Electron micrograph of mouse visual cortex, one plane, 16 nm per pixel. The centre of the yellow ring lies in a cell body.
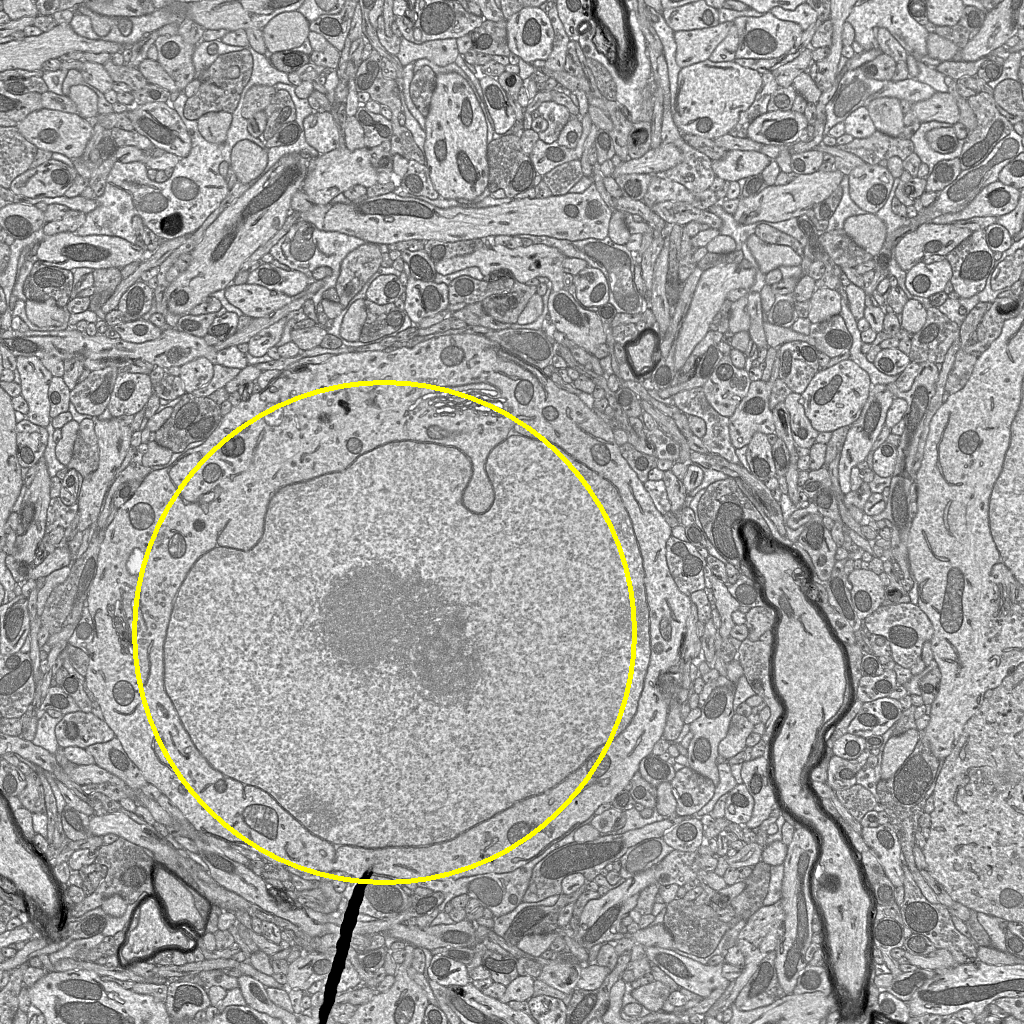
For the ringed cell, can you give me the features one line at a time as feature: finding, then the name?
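Nuclear envelope: one deep, narrow, rounded infolding near the top right
Nuclear centre: darker, irregular granular patch
Cytoplasm: stack of pale, flattened cisternae above the nucleus
Neuropil: long, dark-walled myelinated axon running down, right of the cell
Identity: excitatory neuron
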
